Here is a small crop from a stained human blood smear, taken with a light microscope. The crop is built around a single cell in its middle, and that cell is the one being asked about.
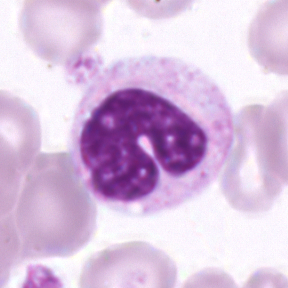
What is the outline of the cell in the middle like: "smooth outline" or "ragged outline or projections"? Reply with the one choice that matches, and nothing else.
Smooth outline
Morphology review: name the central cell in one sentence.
The cell found in the middle of this crop is a band neutrophil.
